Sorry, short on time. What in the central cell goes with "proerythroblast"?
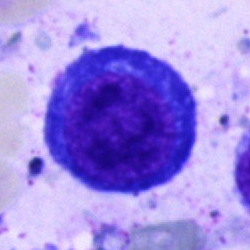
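The name here is proerythroblast. Taking the features in turn, the chromatin is purple and finely granular rather than coarsely clumped. The cytoplasm is a deep, intense blue and forms a narrow rim around the nucleus. Finally, no granules are visible in the cytoplasm.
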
